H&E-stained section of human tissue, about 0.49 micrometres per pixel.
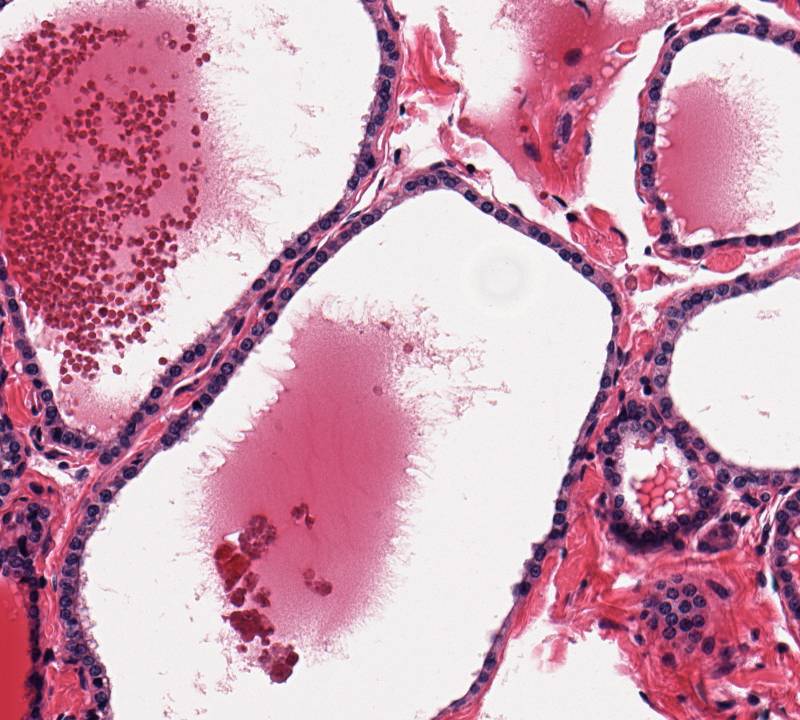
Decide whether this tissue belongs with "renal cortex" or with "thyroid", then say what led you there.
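The tissue is thyroid. Large, rounded, widely dilated follicles separated by thin septa fill most of the field, each lined by a single layer of flattened to low cuboidal cells with dark, round nuclei. Numerous red blood cells are packed in the lumen material of the upper left follicle.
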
